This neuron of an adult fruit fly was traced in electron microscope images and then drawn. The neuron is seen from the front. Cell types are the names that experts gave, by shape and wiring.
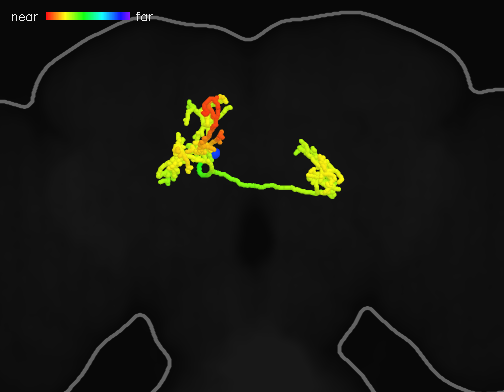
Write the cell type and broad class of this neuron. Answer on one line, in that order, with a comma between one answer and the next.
LAL175, central-brain intrinsic neuron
